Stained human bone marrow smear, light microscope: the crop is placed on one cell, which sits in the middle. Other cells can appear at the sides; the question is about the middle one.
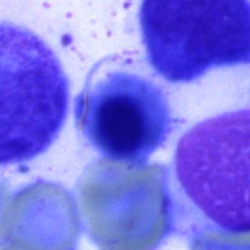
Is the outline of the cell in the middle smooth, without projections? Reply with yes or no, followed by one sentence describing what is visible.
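Yes. The cell has a round, smooth outline.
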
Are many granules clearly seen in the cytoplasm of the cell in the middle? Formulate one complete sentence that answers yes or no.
No, the cell shows no granules in its cytoplasm.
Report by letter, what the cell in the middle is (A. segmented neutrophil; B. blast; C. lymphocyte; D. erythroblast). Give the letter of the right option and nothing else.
D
